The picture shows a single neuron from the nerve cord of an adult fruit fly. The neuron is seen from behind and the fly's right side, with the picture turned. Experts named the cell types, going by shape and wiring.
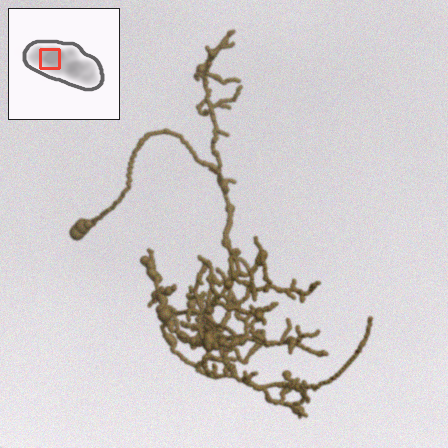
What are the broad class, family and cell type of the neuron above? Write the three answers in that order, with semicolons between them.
nerve-cord intrinsic neuron; hemilineage 08A; IN08A039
